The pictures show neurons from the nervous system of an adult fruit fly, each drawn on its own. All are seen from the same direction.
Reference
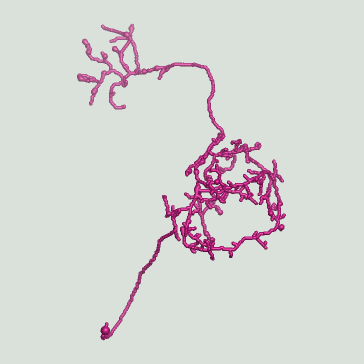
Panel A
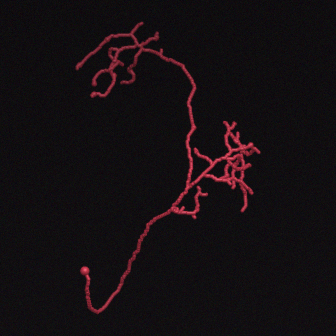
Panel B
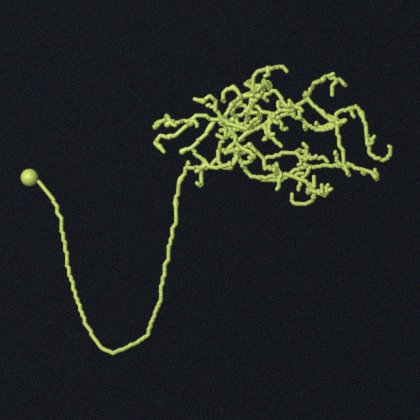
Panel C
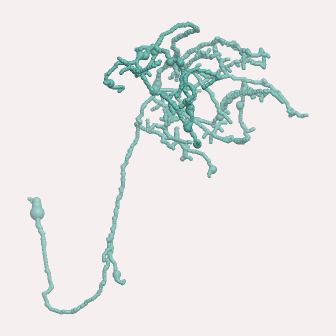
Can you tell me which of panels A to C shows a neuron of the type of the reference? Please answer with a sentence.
The neuron in panel B is of the same cell type.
